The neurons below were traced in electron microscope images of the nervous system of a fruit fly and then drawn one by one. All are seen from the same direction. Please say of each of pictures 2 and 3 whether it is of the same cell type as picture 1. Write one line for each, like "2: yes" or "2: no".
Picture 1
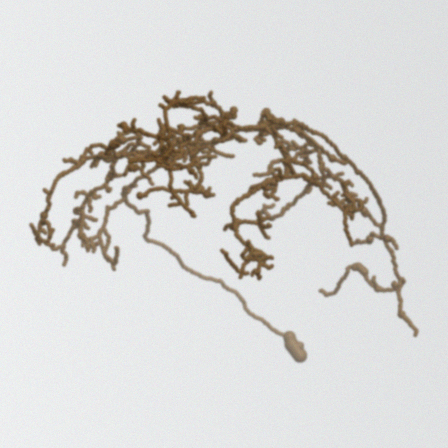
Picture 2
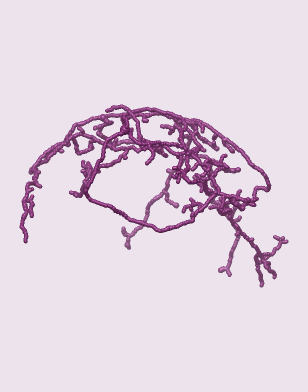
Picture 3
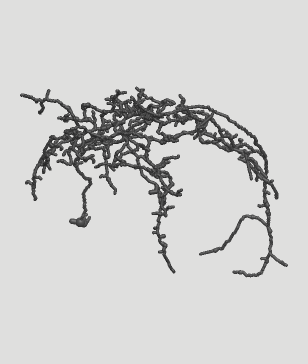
2: no
3: yes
